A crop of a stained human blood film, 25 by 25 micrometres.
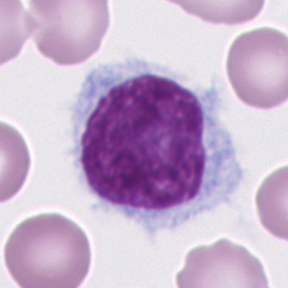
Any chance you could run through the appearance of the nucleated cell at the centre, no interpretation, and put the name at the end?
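Fine hair-like projections fringe the cytoplasm all around the cell. Cytoplasm pale greyish blue. No distinct granules; no vacuoles. Hairy cell.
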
